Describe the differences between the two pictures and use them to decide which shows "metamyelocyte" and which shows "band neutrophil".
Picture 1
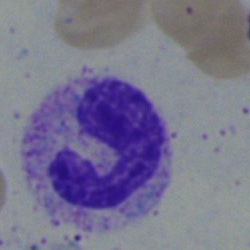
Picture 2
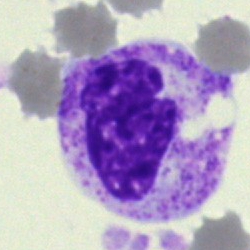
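Picture 1, I'd say, is the band neutrophil, and picture 2 is the metamyelocyte. Starting with picture 1: the outline is round, and the nucleus is curved, its hollow opening toward the left.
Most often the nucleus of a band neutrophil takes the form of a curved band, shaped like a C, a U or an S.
Now picture 2: the outline is roughly round and smooth, but the nucleus is irregular, with a notch cut into its upper right side, and it sits toward the left of the cell.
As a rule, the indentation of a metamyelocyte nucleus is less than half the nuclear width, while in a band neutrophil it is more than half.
Where the two agree is the chromatin, dark purple and coarsely clumped in both.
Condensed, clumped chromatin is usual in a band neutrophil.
In picture 1 I can see no nucleoli in the nucleus. In picture 2 the cytoplasm between the granules is pale lilac, with a pale, unstained area at its right edge.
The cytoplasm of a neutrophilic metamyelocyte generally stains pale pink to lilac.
And in picture 1, red cells lie above the cell without touching it.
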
